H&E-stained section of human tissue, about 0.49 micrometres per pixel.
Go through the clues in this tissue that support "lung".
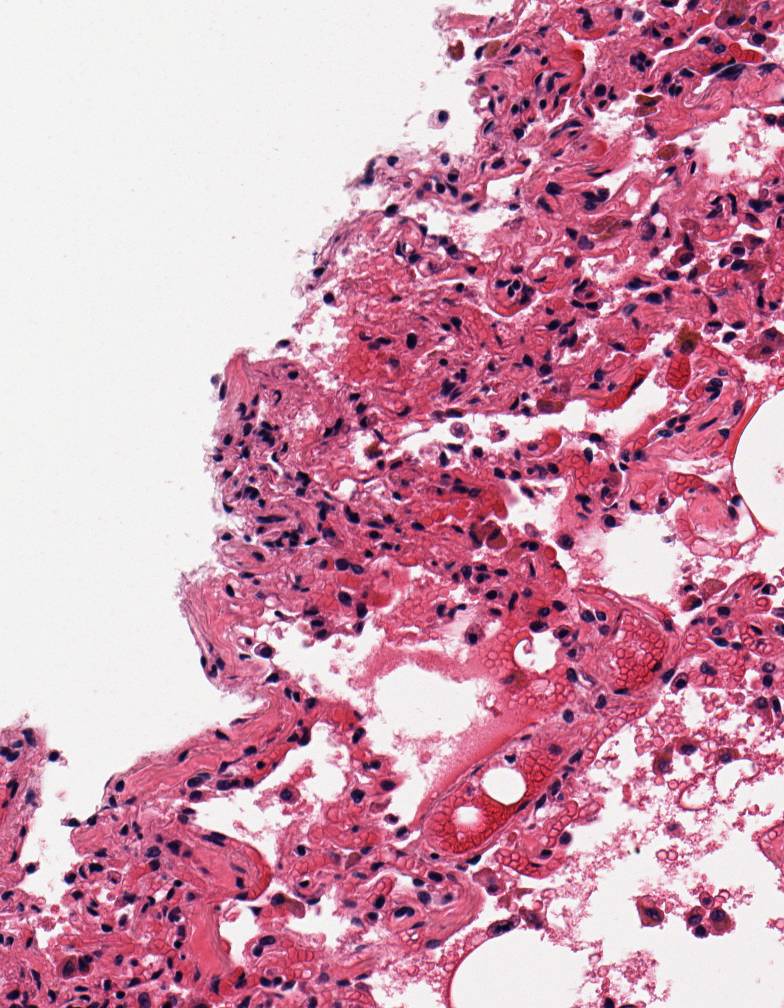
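Lung. Tissue occupies the right and lower field; upper left is empty background. Airspaces at lower right hold loose red blood cells and a few rounded cells.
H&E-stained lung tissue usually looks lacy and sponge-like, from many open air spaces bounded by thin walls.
Scattered cells at upper right contain golden-brown granular pigment. Tissue edge facing the blank upper left is ragged and frayed.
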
